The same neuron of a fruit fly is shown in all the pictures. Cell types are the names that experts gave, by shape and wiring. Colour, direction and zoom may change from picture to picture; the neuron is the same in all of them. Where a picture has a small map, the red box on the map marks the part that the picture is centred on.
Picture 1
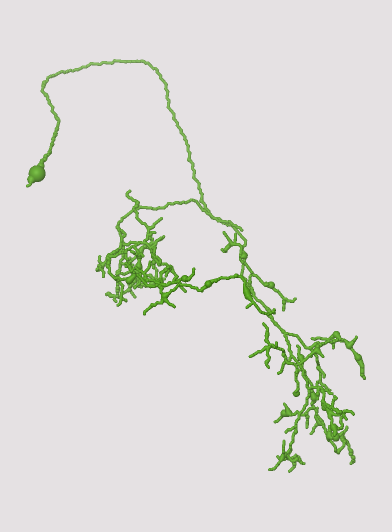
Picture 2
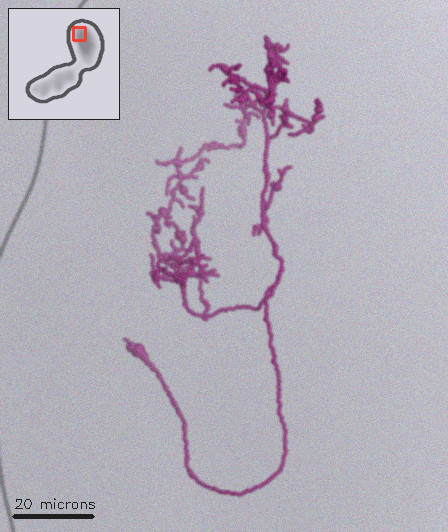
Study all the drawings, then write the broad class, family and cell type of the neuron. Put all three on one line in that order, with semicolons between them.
central-brain intrinsic neuron; hemilineage VPNp&v1_posterior; LHPV2b3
